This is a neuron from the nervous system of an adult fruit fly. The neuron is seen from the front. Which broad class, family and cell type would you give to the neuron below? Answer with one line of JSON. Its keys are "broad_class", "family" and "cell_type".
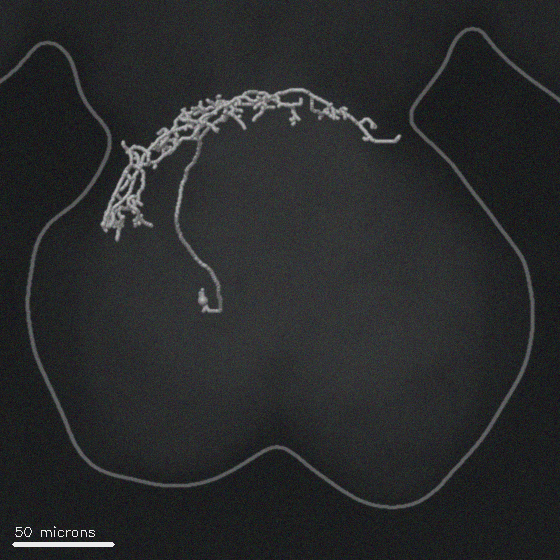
{"broad_class": "nerve-cord intrinsic neuron", "family": "hemilineage 03B", "cell_type": "IN03B058"}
